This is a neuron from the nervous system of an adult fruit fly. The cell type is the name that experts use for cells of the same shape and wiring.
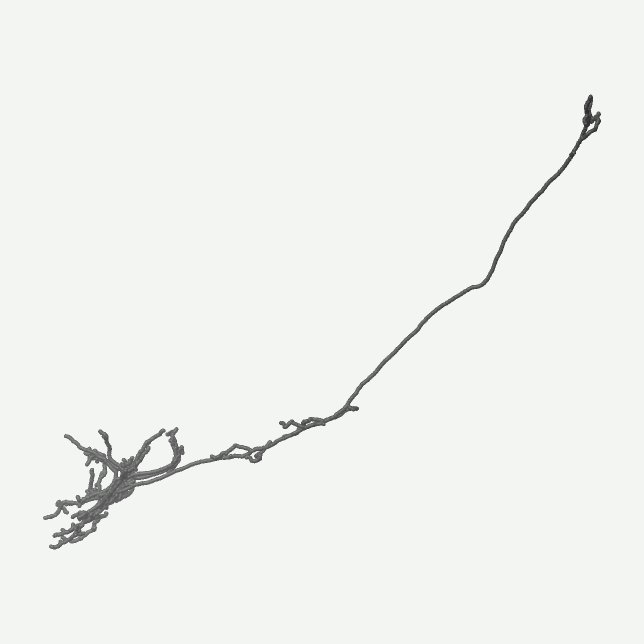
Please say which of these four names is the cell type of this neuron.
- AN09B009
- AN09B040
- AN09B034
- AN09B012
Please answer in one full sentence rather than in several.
This neuron is an instance of the cell type AN09B040.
